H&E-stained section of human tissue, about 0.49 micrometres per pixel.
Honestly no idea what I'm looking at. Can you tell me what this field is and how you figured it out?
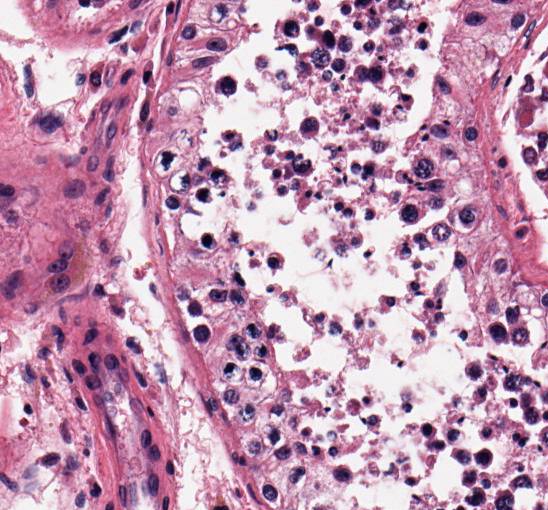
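It's mainly seminiferous tubule. In the lower left of the central tubule, round germ cells with large round nuclei and coarse chromatin lie stacked several cells deep.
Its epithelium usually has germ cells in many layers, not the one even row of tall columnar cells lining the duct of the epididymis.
The centre is a wide lumen with loose, detached round cells.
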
